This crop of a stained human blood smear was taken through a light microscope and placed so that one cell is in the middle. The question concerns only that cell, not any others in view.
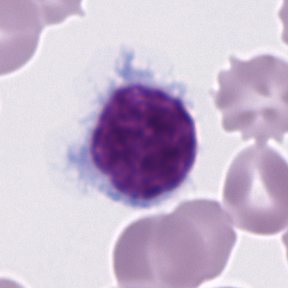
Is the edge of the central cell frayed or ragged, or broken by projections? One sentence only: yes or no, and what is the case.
Yes, what the cell shows is a rough outline, frayed or with projections, blebs or tags.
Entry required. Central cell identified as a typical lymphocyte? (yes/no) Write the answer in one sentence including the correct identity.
No, at the middle of the crop is a hairy cell, not a typical lymphocyte.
